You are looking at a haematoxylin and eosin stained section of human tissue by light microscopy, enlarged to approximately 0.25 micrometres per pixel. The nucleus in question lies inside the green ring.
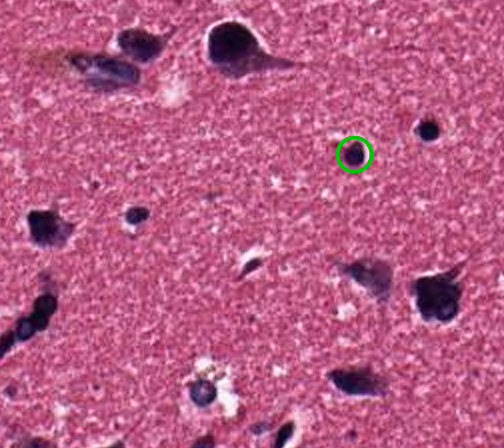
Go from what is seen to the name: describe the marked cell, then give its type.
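The nucleus is small and round, clearly smaller than the larger, angular dark cell bodies scattered around the field. The nucleus is stained a dense, dark purple fairly evenly throughout, with no inner detail visible at this scale. No pink cytoplasm is visible around the nucleus; instead, a narrow clear pale rim surrounds it. The marked cell is an oligodendrocyte.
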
